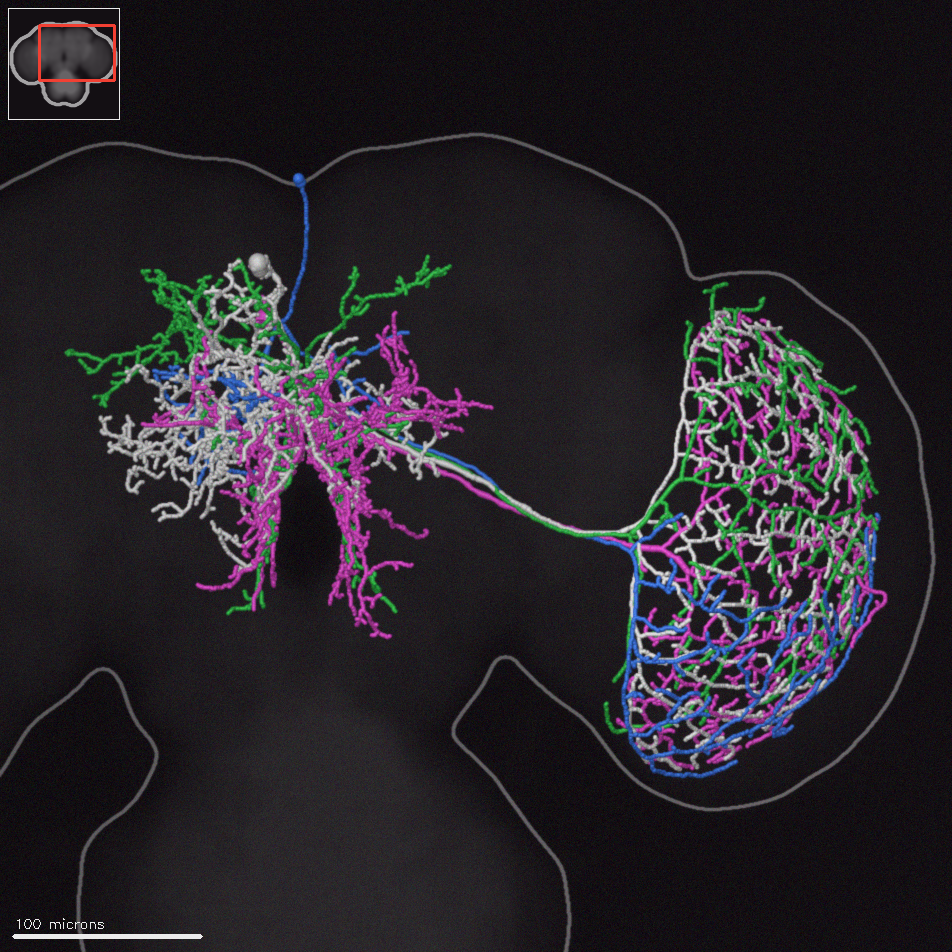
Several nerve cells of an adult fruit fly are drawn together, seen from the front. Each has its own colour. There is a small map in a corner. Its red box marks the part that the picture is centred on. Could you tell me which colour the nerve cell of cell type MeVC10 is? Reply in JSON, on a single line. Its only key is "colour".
{"colour": "blue"}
